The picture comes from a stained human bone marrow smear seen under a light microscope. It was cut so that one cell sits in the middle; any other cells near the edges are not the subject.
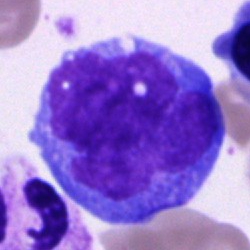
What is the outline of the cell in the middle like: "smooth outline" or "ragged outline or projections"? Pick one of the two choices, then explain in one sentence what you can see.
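Smooth outline. The cell outline is roughly round with a smooth edge.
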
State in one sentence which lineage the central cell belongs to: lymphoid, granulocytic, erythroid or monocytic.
Lineage designation for the cell in the middle reads monocytic.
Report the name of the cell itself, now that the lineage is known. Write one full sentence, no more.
On this slide crop, the central cell is a monocyte.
